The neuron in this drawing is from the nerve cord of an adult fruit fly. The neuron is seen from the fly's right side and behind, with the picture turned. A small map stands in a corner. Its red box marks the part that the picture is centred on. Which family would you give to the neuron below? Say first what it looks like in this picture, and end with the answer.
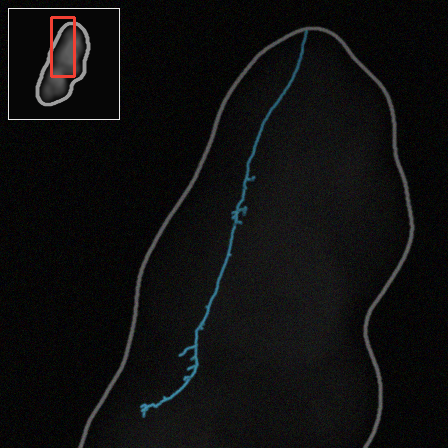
The drawing shows no cell body. In this view it is taller than it is wide. This is a descending neuron. Its family is hemilineage LB7.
